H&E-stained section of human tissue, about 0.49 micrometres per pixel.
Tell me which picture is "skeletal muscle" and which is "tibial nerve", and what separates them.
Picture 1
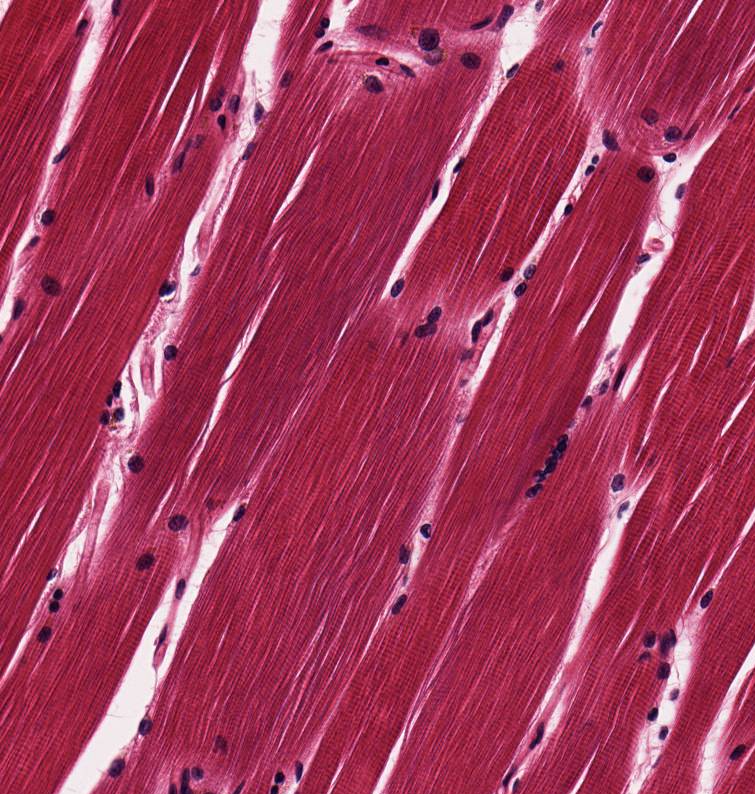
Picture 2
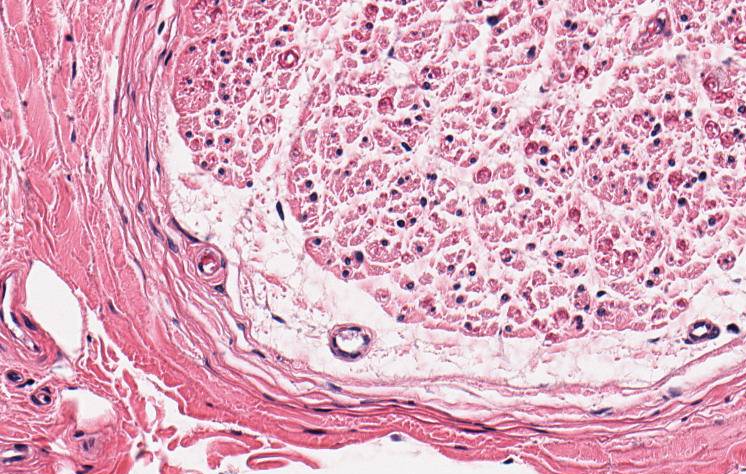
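Skeletal muscle appears in picture 1 and the tibial nerve in picture 2. The skeletal muscle fibres show fine transverse cross-striations, deep red-pink cytoplasm and dark oval nuclei at their edges, with thin strips of pale pink connective tissue between them. The tibial nerve forms one large rounded fascicle at upper right, its fibres cut across as many small round profiles, inside a sheath of thin concentric layers with flattened, elongated nuclei.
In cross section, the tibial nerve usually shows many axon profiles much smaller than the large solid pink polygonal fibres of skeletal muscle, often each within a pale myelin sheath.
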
